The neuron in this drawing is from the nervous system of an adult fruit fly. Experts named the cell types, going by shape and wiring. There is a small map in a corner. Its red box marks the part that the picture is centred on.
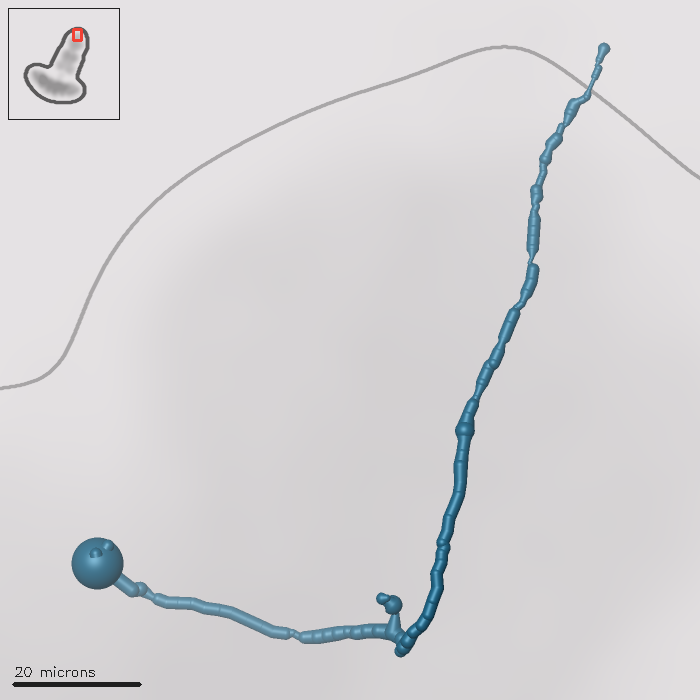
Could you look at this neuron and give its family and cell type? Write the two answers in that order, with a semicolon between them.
hemilineage 05B; CAPA_b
